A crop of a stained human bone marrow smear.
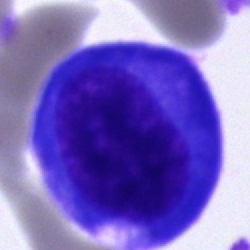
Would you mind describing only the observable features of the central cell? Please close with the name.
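First, the outline: round to slightly oval, and smooth. Deep blue cytoplasm forms a rim, broader on the right than on the left. A paler curved band lies in it at the upper right, beside the nucleus. It is a plasma cell.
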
